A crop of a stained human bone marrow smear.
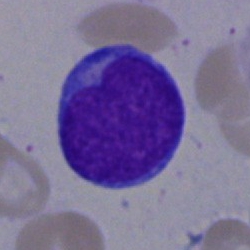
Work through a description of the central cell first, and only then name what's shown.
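Round, smooth outline. Nucleus fills most of the cell. Chromatin finely stippled, evenly spread. No granules in the cytoplasm. Blast.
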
